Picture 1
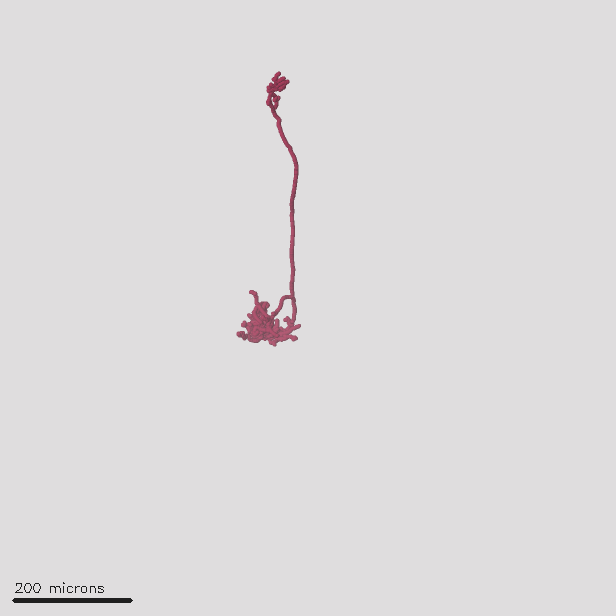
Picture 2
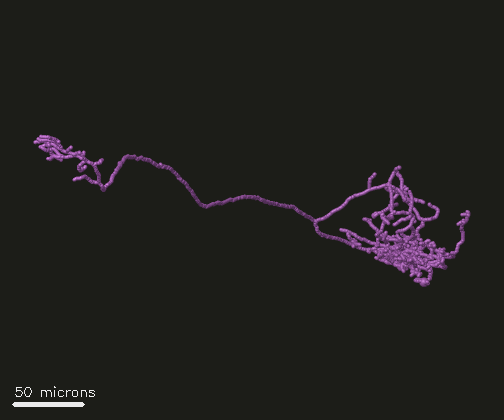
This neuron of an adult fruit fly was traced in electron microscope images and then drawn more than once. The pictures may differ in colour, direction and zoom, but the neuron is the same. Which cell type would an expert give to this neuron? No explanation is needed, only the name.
AN01B004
